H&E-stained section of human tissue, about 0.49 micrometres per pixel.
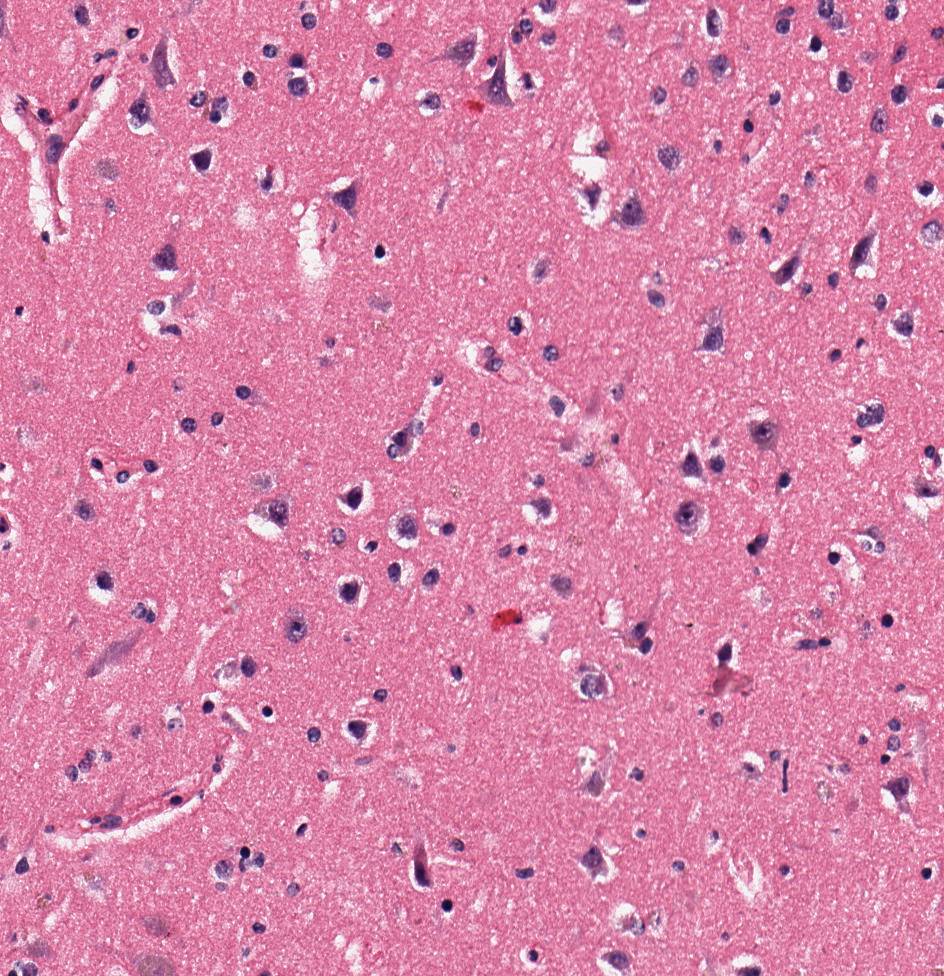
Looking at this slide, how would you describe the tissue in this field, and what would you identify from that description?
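First, the background: finely granular and evenly pink across the whole field, with cells scattered singly. Second, the larger cells: angular, triangular bodies with a tapering process, consistent with neurons; some have a round, pale nucleus with one dark nucleolus. Third, between them: many small, round, dark nuclei with little visible cytoplasm. The tissue is cerebral cortex.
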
